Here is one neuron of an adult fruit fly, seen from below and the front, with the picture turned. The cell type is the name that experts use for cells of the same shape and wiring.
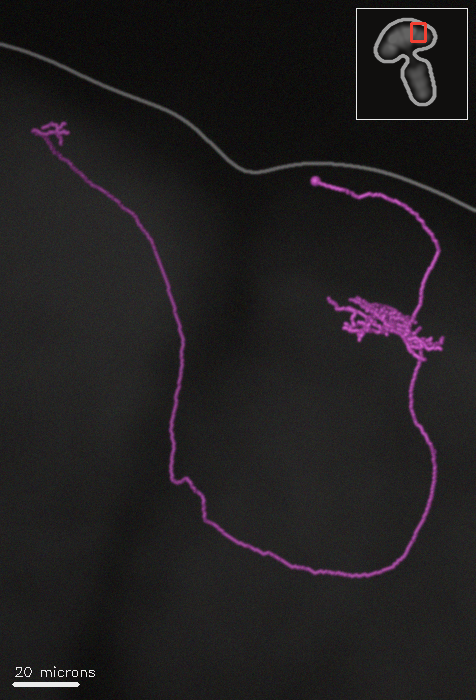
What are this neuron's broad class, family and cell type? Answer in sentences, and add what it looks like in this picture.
Its broad class is visual projection neuron. Its family is MeTu. It is of cell type MeTu1. It is in the brain and does not reach the nerve cord. From top to bottom in the picture it spans about 140 microns.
